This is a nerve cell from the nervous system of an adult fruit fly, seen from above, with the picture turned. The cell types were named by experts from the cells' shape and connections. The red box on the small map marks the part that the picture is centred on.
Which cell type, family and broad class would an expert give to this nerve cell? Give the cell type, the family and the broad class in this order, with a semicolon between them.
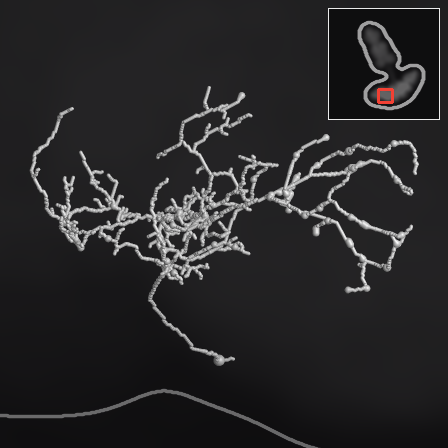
CB2805; hemilineage LHa2; central-brain intrinsic neuron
